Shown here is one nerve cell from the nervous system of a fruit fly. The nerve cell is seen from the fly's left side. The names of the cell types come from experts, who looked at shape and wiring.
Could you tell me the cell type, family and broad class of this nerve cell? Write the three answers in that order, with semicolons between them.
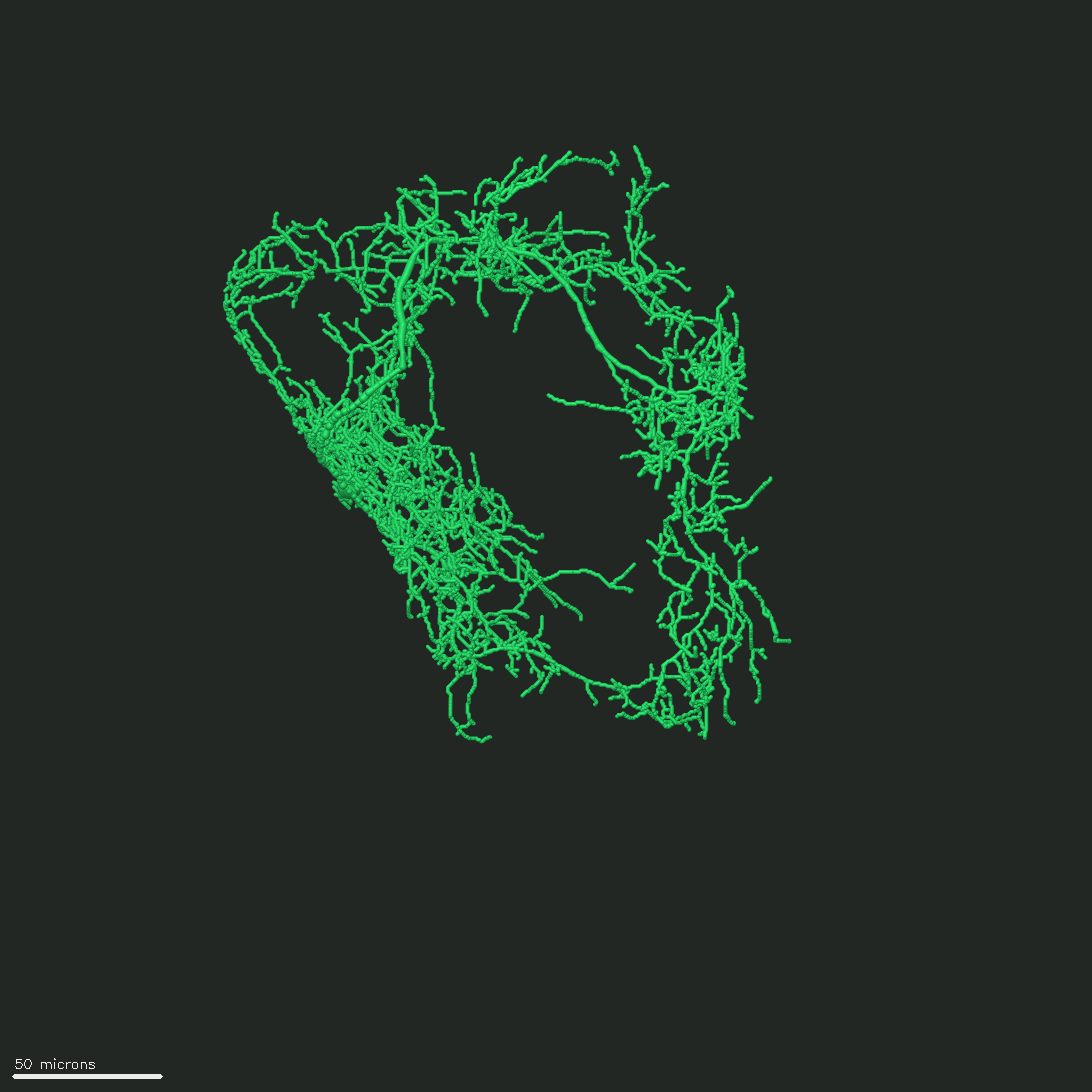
mALD1; hemilineage CREa1_ventral; central-brain intrinsic neuron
